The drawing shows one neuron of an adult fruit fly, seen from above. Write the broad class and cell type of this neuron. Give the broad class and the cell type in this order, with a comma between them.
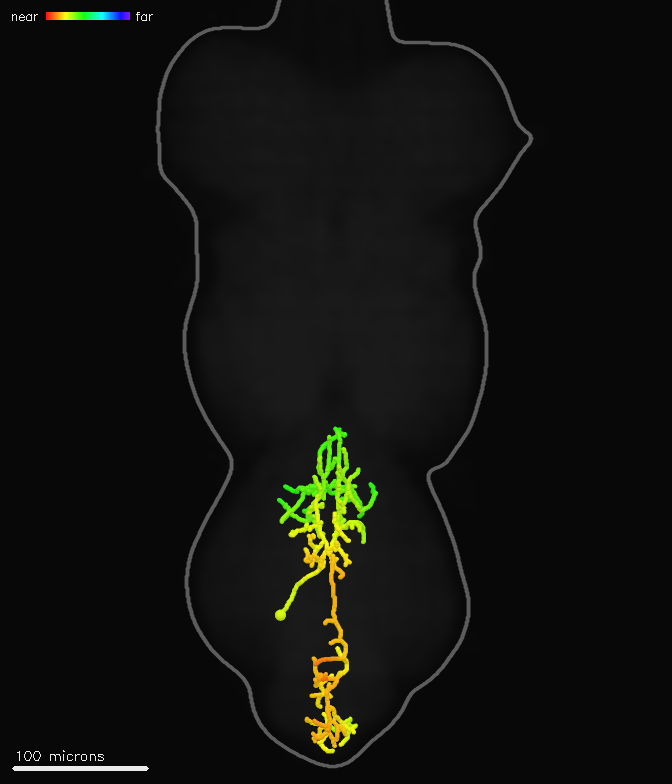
nerve-cord intrinsic neuron, INXXX337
